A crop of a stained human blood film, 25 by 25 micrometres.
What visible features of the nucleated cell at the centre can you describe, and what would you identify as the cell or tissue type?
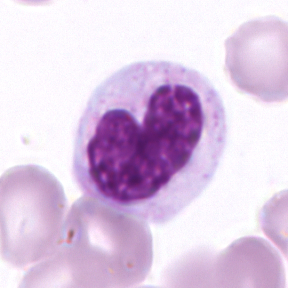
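Let me start with the outline, which is round and smooth. The cell is about 14 micrometres across. Its nucleus fills about 50% of the cell's area and has a deep notch in its upper edge, which gives it a kidney-like shape. The cytoplasm around it is a pale greyish-lilac, and I can see no vacuoles in it. This is a band neutrophil.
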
